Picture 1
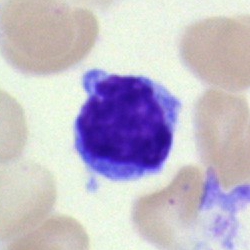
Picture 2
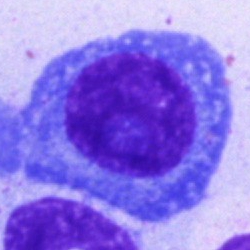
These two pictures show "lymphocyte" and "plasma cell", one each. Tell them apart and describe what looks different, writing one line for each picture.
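Picture 1 shows a lymphocyte: The cytoplasm is scant, forming only a thin rim around the nucleus.
Picture 2 shows a plasma cell: The cytoplasm is abundant and forms a wide rim around the nucleus.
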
